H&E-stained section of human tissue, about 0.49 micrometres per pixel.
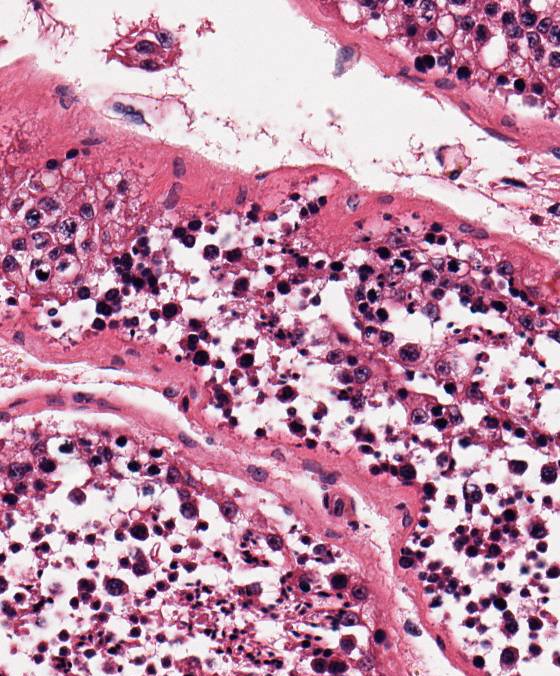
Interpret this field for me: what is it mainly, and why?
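Seminiferous tubule, I think: parts of several tubules, one crossing the middle as a band from the left edge toward the lower right.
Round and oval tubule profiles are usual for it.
Each is bounded by a thick, homogeneous, pink-staining wall. Looking inside, numerous small, round, densely dark nuclei are scattered throughout the contents.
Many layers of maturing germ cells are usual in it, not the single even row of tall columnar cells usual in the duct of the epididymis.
The cells here are loosely packed, with many clear spaces between them.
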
